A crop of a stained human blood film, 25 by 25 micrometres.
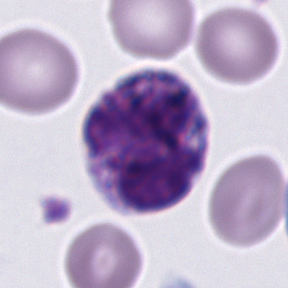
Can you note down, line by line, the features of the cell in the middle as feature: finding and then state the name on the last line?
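Shape: roughly round, slightly bumpy edge
Granules: coarse, dark blue-purple, scattered over whole cell
Nucleus: outline blurred by overlying granules
Surface: no projections
Name: basophil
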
